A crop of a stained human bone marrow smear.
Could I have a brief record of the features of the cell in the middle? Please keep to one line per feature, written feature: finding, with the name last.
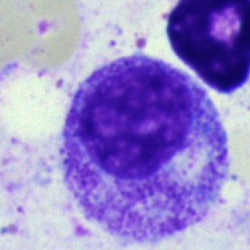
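Nucleus: toward the upper part of the cell
Cytoplasm: widest band below the nucleus, packed with numerous purple granules
Chromatin: dark purple, somewhat clumped, with small paler patches
Vacuoles: none clearly seen
Name: promyelocyte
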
